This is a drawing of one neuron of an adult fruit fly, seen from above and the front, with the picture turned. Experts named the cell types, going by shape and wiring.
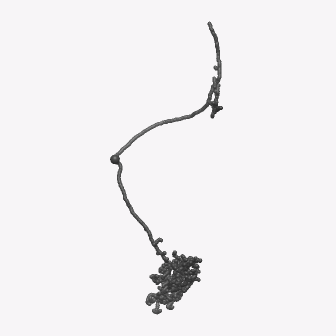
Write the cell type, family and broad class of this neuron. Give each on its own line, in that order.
MeVP12
MeVP
visual projection neuron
